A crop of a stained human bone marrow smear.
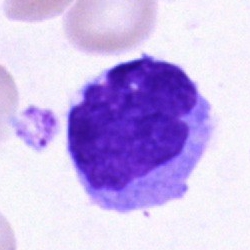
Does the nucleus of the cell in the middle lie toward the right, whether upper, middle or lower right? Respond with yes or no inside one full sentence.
No, the bulk of the cytoplasm is located to the right of the nucleus.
